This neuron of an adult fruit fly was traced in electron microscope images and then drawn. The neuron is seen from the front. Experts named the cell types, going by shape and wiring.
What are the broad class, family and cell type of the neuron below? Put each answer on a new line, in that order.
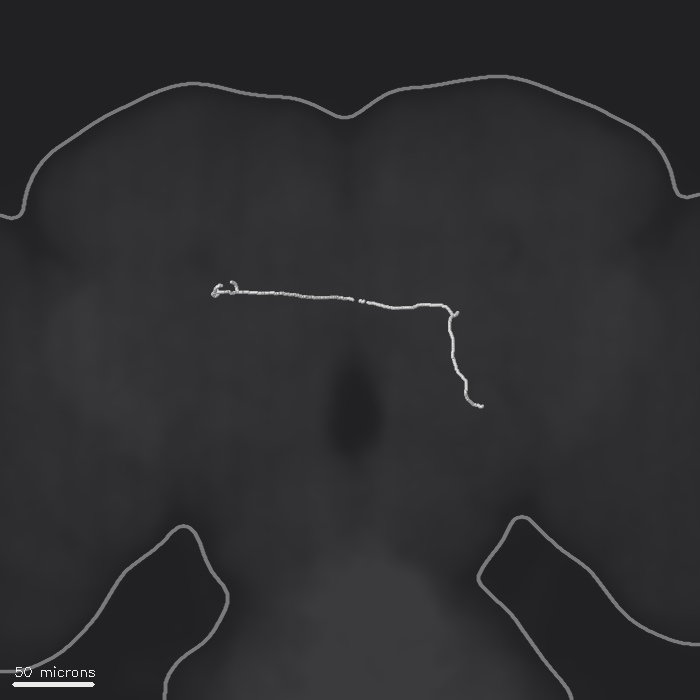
sensory neuron entering the brain
class olfactory
ORN_DL3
